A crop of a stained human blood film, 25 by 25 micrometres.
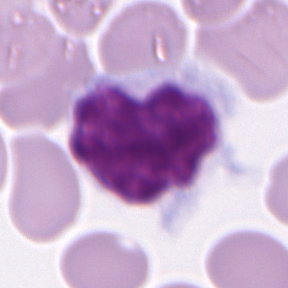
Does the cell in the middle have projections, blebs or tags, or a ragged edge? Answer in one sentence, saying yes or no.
Yes, ragged or frayed parts, or projections, blebs or tags, are present on the cell's outline.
